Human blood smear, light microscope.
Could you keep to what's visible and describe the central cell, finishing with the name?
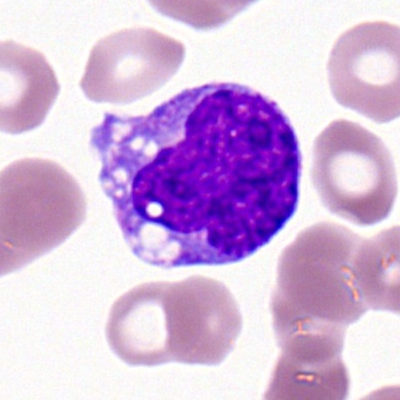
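Here the nucleus shows an indentation on its left side, facing the cytoplasm. Most of that cytoplasm lies on the left of the cell, and it holds several clear round vacuoles. Over the lower left part of the nucleus there is a small round white spot. This is a monocyte.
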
